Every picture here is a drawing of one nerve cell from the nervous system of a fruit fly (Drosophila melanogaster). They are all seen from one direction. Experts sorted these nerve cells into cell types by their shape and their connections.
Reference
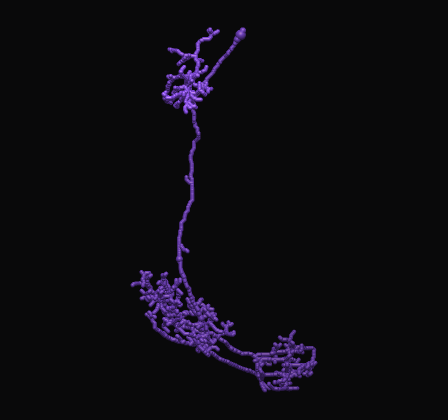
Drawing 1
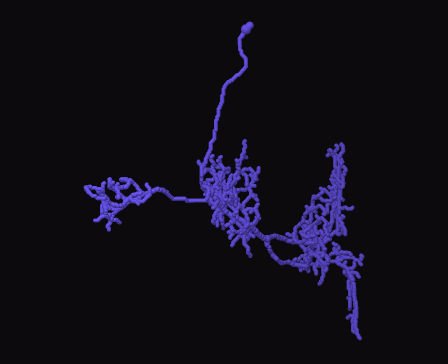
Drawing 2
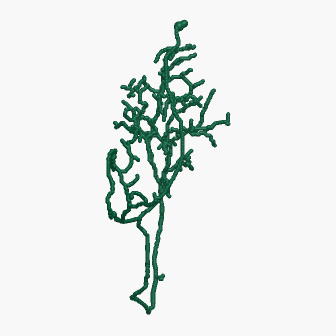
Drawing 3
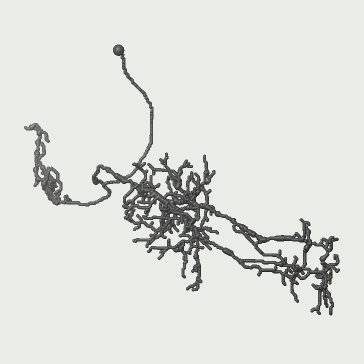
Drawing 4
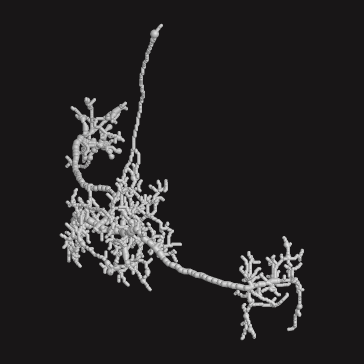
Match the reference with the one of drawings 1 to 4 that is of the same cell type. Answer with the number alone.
4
